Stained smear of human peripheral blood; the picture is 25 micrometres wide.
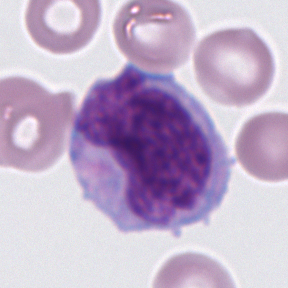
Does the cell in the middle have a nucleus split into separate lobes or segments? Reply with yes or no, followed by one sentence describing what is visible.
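No. The nucleus is curved like a kidney bean, with its hollow side facing the lower left.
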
